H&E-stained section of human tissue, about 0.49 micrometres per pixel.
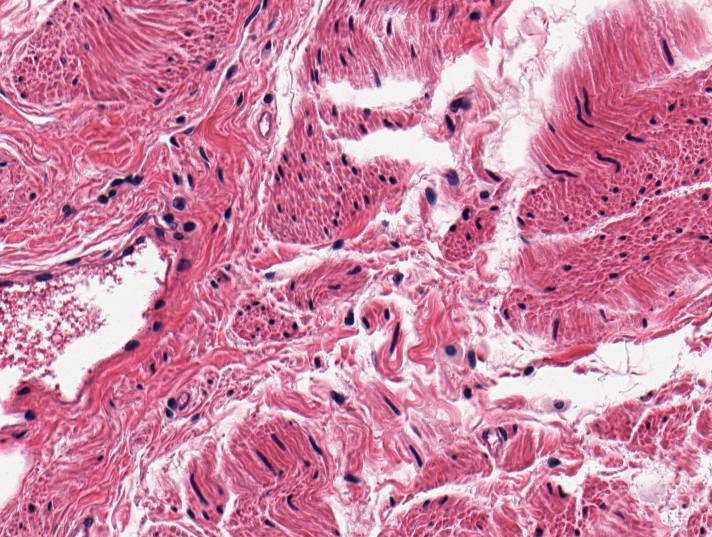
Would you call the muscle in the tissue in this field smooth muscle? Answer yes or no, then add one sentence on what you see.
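Yes. The field is made up of bundles of smooth muscle cut in different planes, separated by connective tissue.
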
